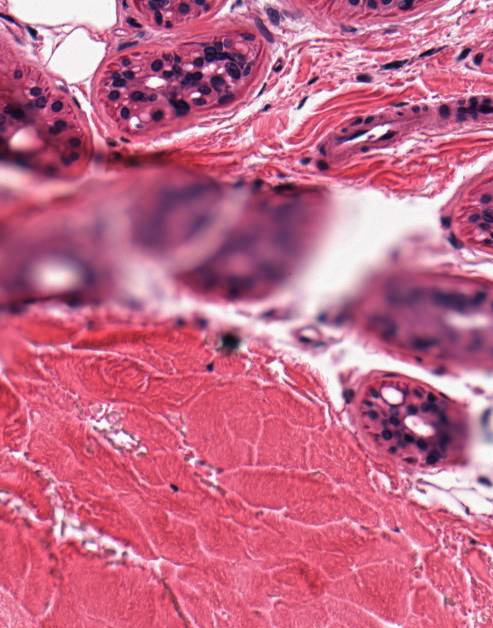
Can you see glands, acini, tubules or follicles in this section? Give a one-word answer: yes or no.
Yes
